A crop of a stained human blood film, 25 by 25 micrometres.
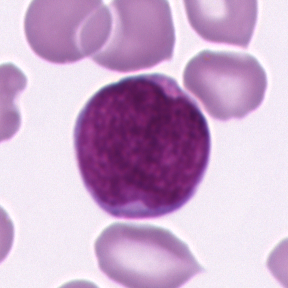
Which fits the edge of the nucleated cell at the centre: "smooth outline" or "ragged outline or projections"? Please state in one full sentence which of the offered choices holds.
The cell has an even edge, with no ragged parts or projections.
